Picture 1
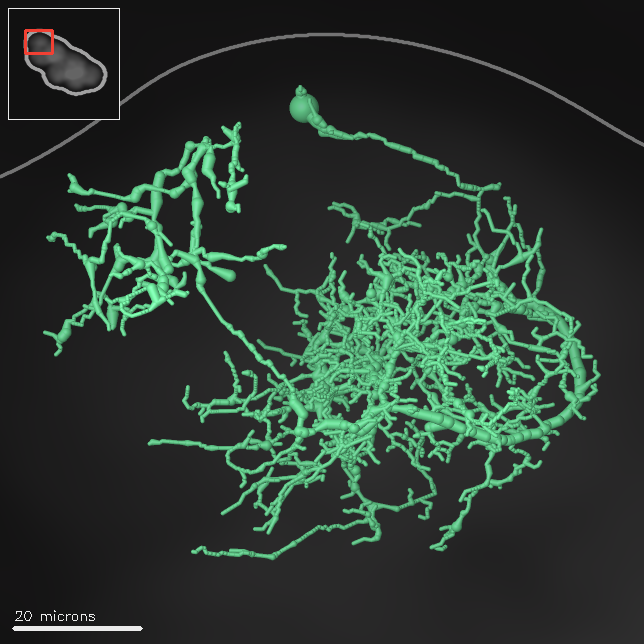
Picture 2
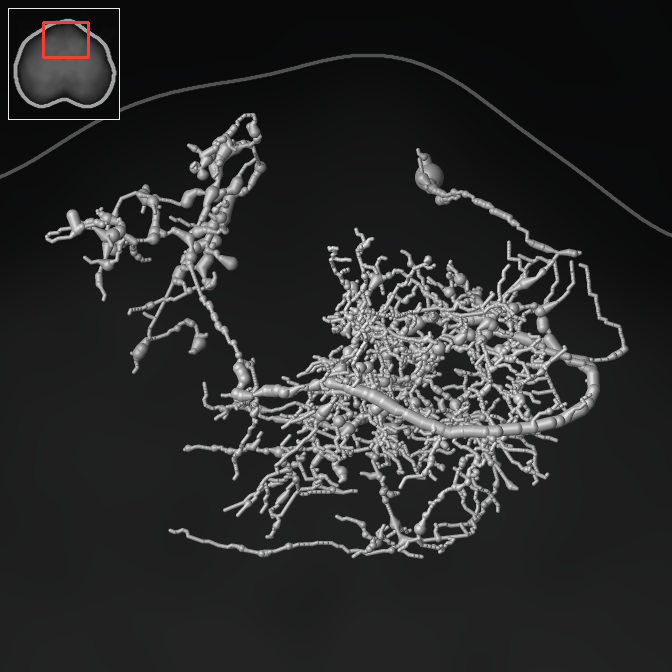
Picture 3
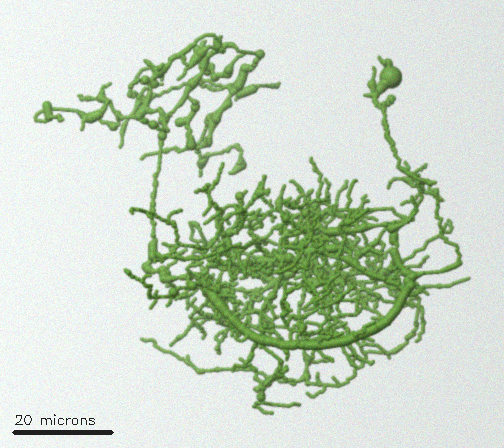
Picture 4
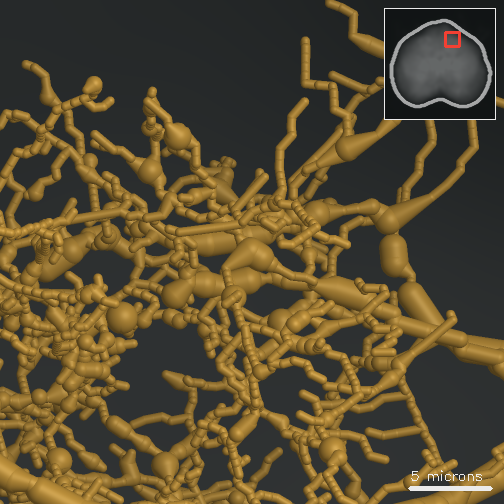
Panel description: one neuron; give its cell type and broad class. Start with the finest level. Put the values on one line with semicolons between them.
INXXX320; nerve-cord intrinsic neuron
